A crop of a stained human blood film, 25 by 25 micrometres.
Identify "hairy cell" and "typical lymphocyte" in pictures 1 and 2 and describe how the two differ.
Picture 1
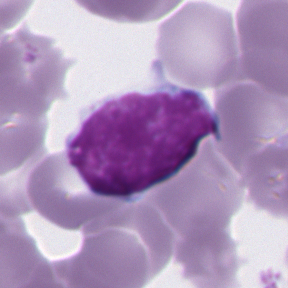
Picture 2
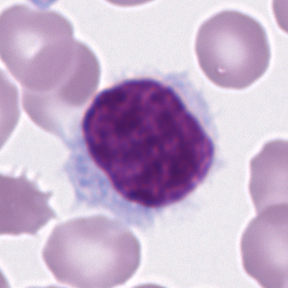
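Picture 1: typical lymphocyte. Picture 2: hairy cell. Picture 1: nucleus fills almost the whole cell; cytoplasm only a very thin rim, best seen along the upper and right edges; no visible granules; one faint thin pale strand projects from the top edge. Picture 2: cytoplasm pale blue, wider left of the nucleus than right, its edge bearing fine hair-like projections; chromatin dark purple, coarsely clumped; nucleus about 11 micrometres across.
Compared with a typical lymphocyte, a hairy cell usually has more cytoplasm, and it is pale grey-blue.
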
